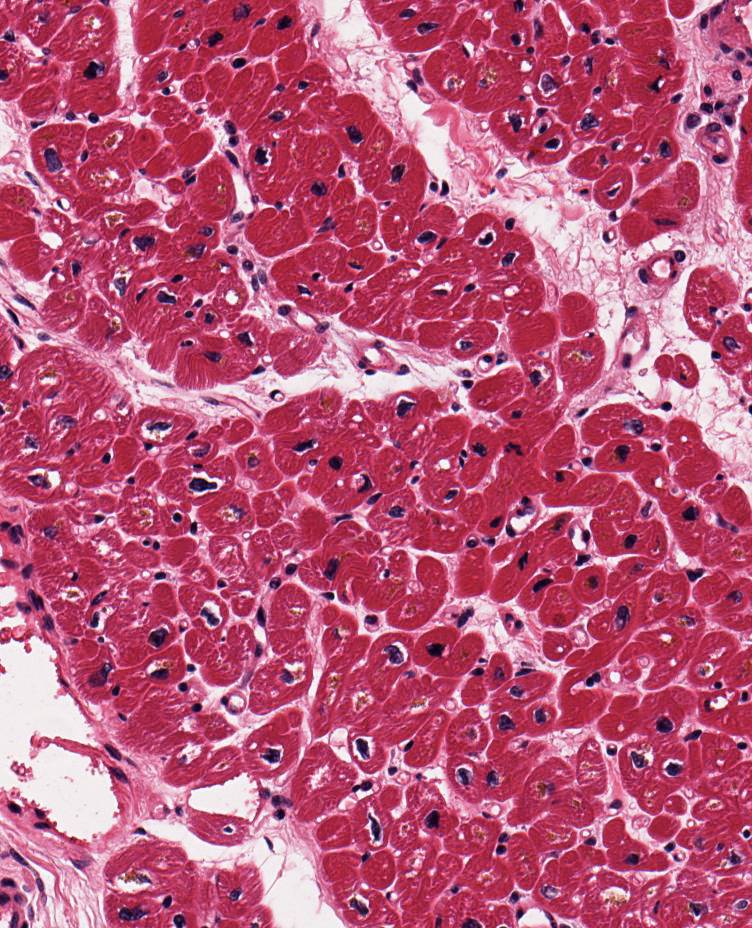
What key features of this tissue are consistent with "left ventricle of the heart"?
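Section read as left ventricle of the heart. Muscle fibres in cross section fill most of the field, grouped in bundles divided by thin pale septa. Nucleus central in the fibres, some with a clear unstained space around it: in keeping.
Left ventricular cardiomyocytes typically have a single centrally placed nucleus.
Many fibres hold small yellow-brown granules clustered beside the nucleus. Small dark elongated nuclei sit in the narrow spaces between fibres.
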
